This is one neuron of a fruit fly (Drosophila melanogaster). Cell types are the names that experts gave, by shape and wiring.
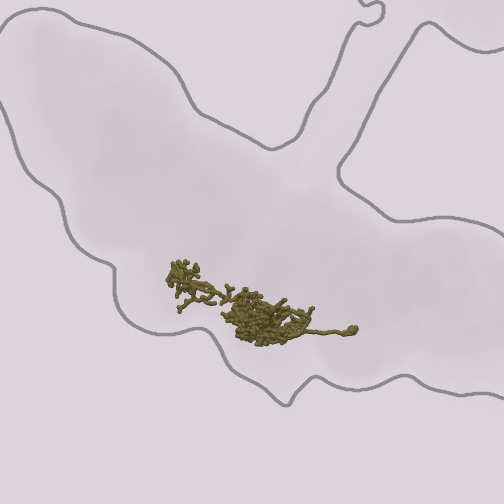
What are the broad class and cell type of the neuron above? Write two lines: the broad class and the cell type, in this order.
central-brain intrinsic neuron
GNG072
